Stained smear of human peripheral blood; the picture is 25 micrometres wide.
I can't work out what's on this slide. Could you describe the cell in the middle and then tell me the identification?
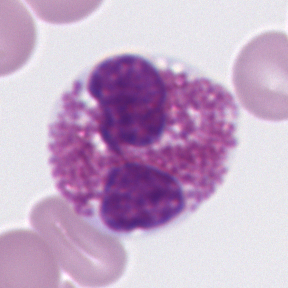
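Two nuclear lobes, one above the other, carry dark purple, coarsely clumped chromatin. Neither lobe shows a nucleolus. Coarse, round granules pack the cytoplasm. The cell is an eosinophil.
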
